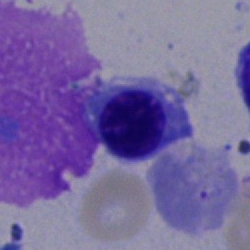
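Erythroblast at the centre of this stained bone marrow smear, its nucleus set off-centre toward the left. The chromatin is dark and densely clumped. Blue cytoplasm lies mostly on the right side of the nucleus.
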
